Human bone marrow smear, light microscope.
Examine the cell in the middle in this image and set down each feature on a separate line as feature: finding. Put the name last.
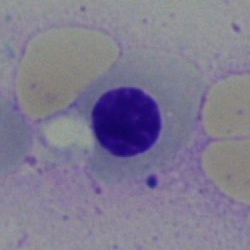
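Chromatin: dense, an almost uniform deep purple
Nucleolus: none seen
Pale zone around nucleus: no granules
Dot: small, round, dark purple, below and right of the nucleus, separate from it
Name: erythroblast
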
